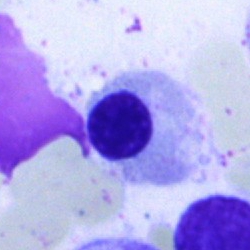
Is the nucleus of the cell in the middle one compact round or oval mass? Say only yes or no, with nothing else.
Yes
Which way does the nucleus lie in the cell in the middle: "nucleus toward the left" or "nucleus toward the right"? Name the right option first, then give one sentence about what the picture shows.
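Nucleus toward the left. The nucleus sits off-centre, toward the left side of the cell.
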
